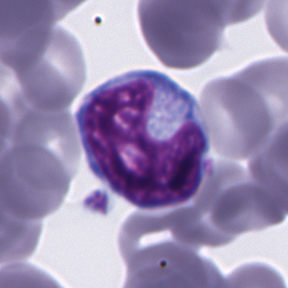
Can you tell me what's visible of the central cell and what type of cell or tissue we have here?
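Start with the outline: it is roughly round, with a few slightly angular edges. The nucleus fills most of the cell, and on its upper right side it has a deep notch. Around most of the nucleus the cytoplasm is only a thin blue rim. Inside the notch, though, sits a pale, finely mottled patch of cytoplasm. This is a typical lymphocyte.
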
